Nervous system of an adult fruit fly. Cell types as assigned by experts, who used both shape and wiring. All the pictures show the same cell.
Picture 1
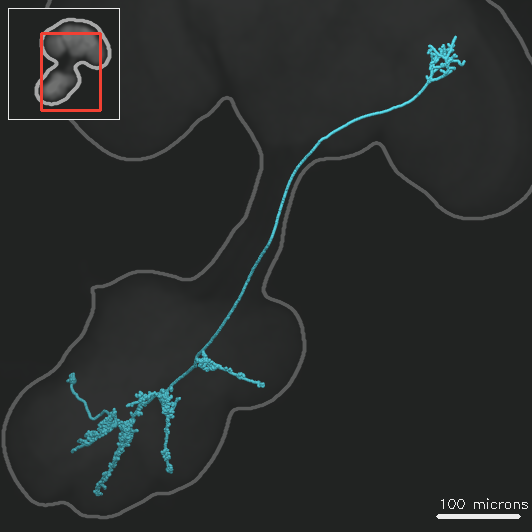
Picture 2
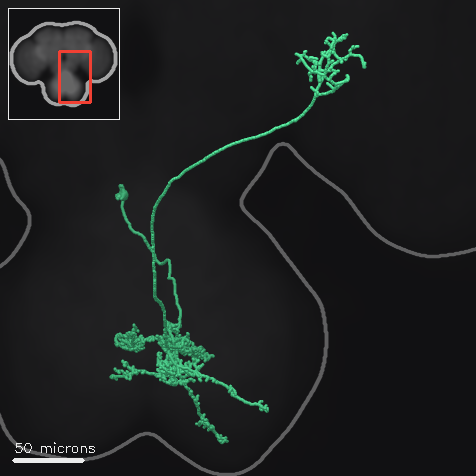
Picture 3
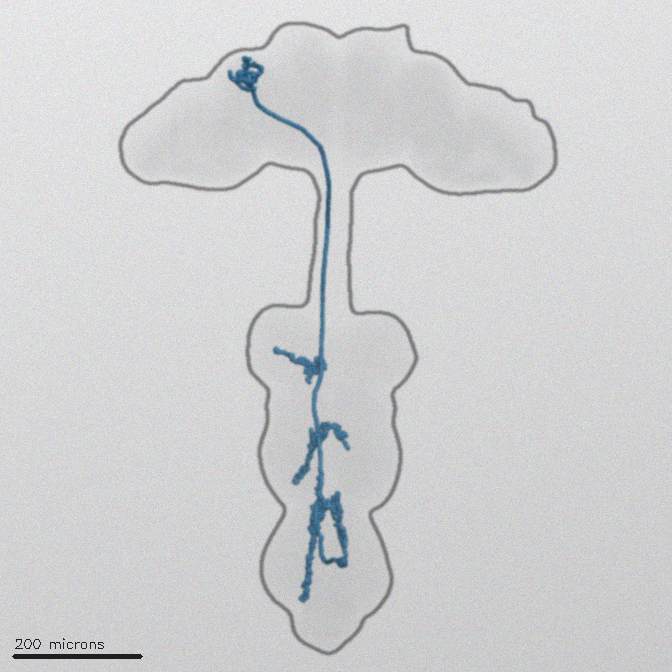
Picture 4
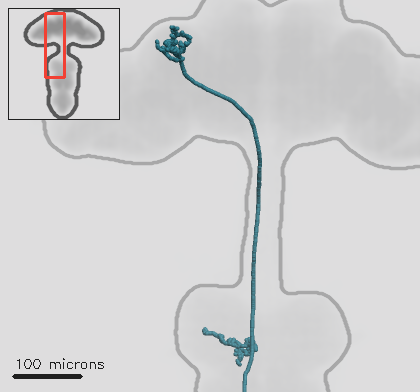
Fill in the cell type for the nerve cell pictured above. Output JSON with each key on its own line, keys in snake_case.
{
 "cell_type": "AN08B018"
}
